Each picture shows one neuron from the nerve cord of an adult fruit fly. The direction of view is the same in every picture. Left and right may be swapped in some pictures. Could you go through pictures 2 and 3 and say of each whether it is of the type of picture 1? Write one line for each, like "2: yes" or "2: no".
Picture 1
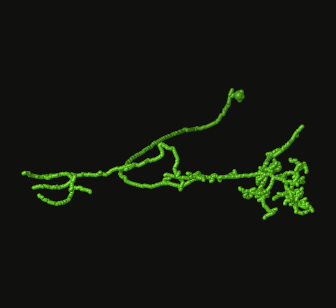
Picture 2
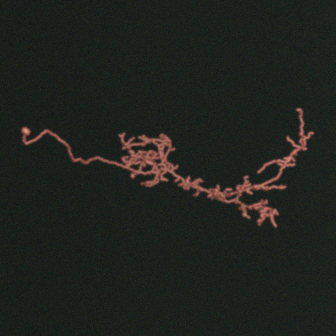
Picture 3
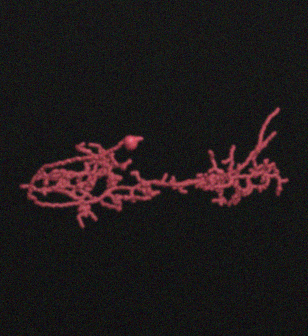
2: no
3: yes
